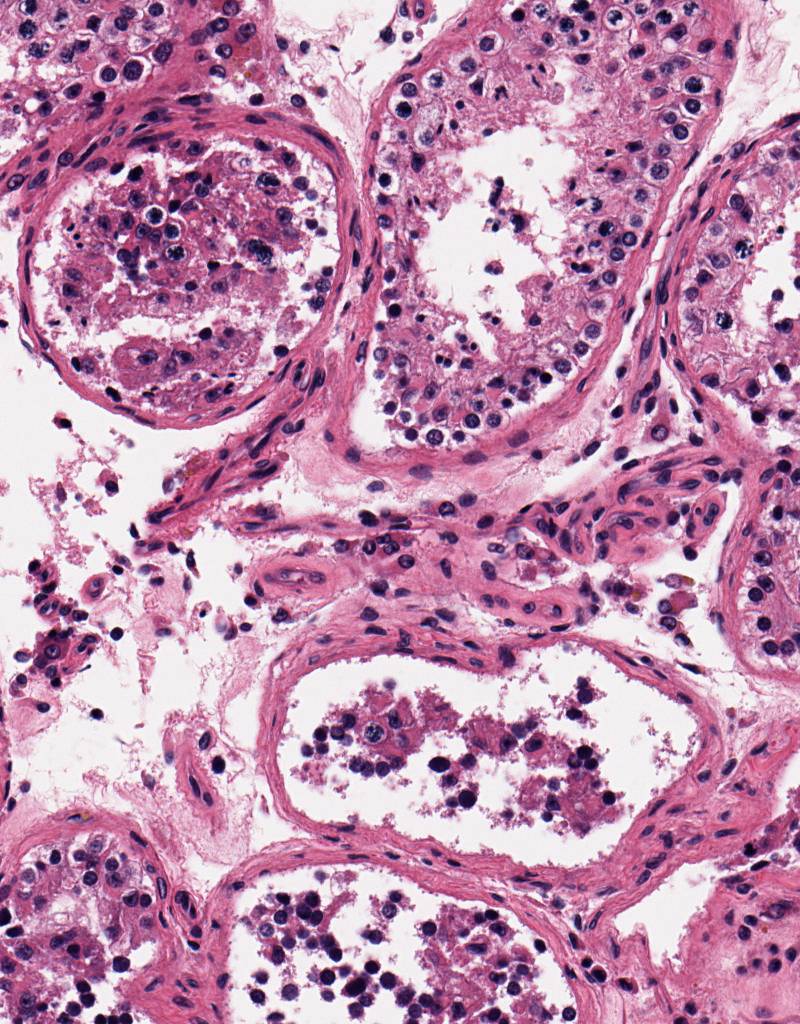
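Testis: each tubule has a thick pink fibrous wall with flattened, elongated nuclei in concentric layers; inside, round nuclei, many dark and dense. In the upper-right tubule, several layers of round cells surround an irregular pale lumen. Mid-field stroma holds round-nucleated, pink-cytoplasm cells among spindle cells.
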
